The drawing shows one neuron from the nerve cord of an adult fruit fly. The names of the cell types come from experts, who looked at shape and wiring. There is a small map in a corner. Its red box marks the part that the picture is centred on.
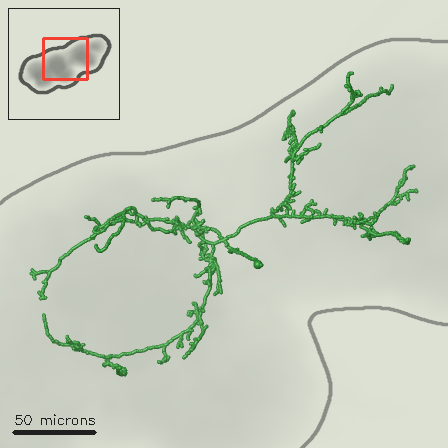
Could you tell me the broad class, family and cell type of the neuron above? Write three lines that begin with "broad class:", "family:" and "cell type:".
broad class: nerve-cord intrinsic neuron
family: hemilineage 03A
cell type: IN03A052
